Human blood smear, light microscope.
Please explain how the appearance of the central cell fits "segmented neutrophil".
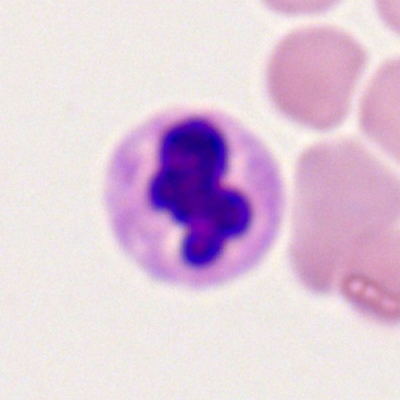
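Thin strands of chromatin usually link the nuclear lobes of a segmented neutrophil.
In keeping with that, the nucleus here is divided into several lobes joined together.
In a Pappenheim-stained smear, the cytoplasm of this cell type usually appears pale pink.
The pale pinkish-lilac cytoplasm surrounding the nucleus on all sides agrees with this. The chromatin is dark purple and dense, and the cytoplasm lacks large orange-red granules.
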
